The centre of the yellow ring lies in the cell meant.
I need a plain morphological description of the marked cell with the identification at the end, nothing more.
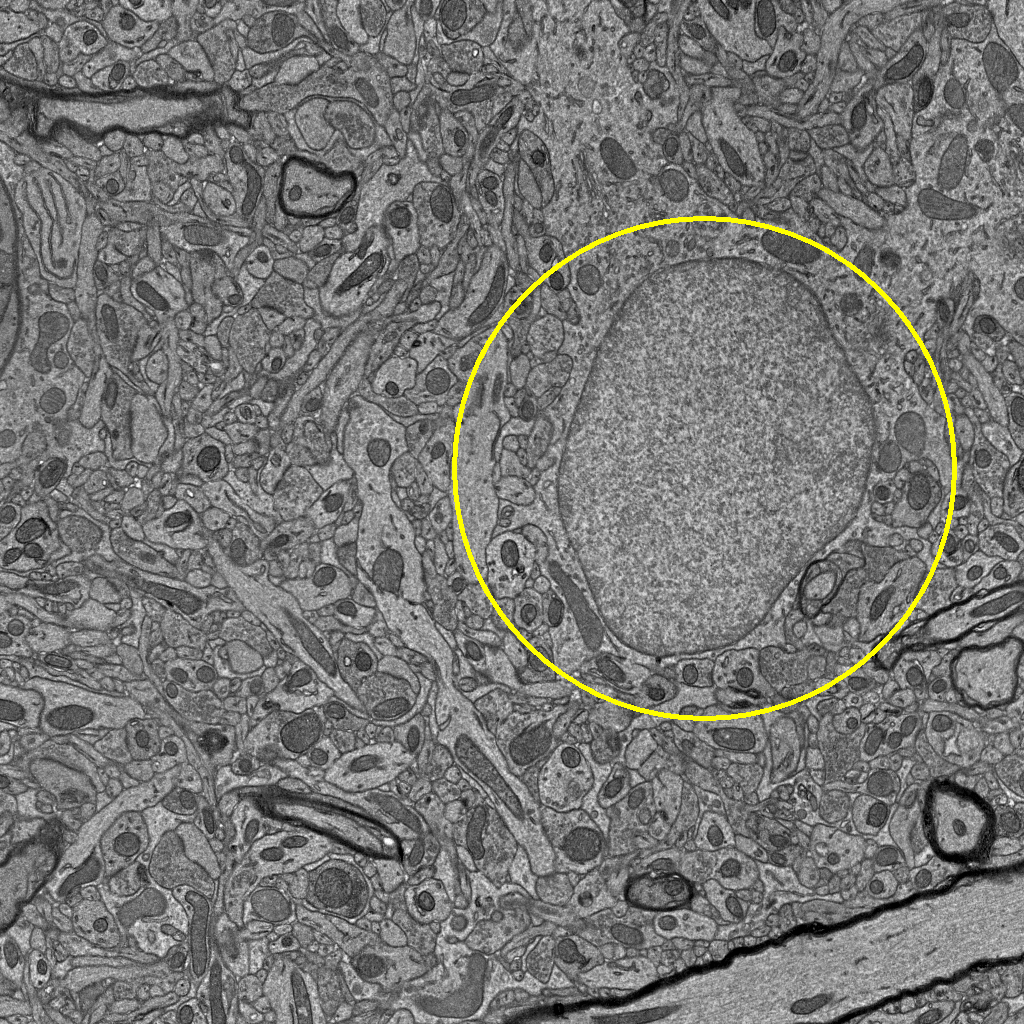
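Notice the nucleus first: a large oval, taller than wide, lying wholly inside the ring. Its outline is smooth, with no deep folds of the envelope. The chromatin is fine and evenly spread, and no dense clumps line the envelope. Close against its lower-left side lies an elongated dark profile. This cell is an astrocyte.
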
